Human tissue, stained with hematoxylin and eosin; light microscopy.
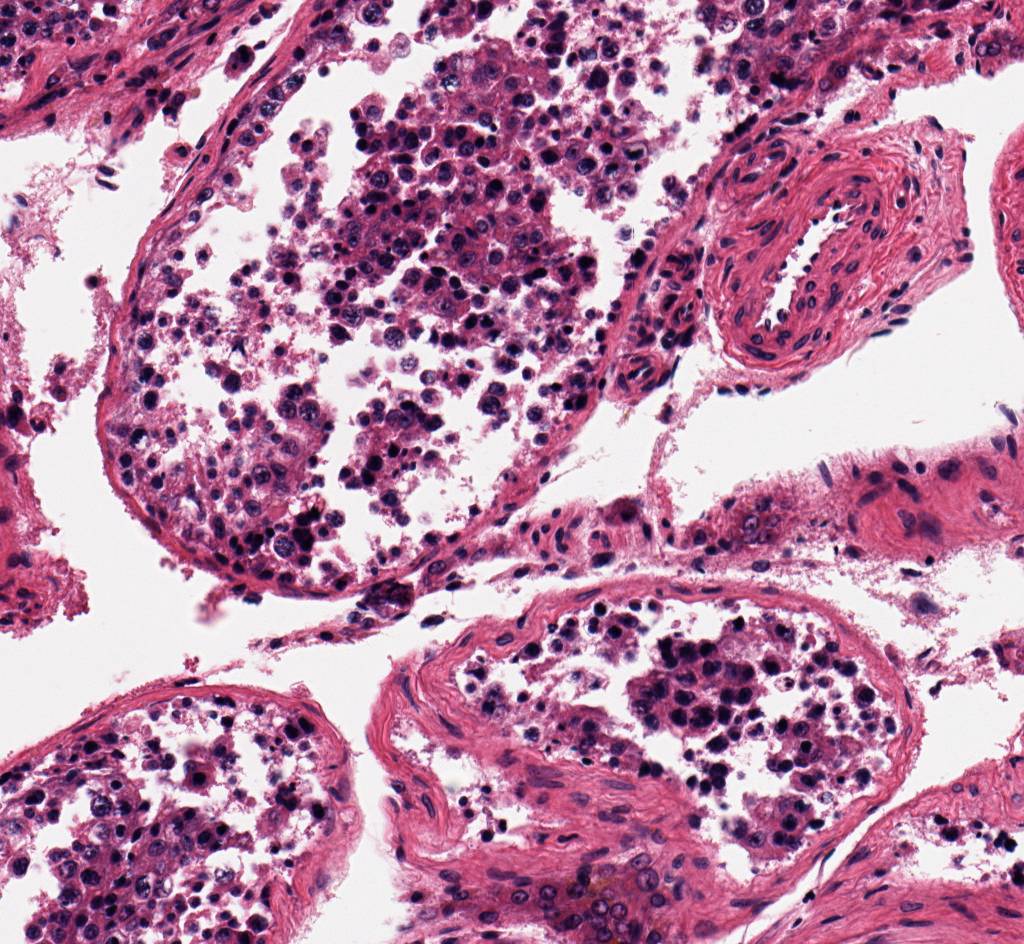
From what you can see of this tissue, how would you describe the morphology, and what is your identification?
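I count several rounded, closed tubular profiles side by side, separated by narrow strands of tissue and white space. Their centres aren't empty but filled with loosely scattered, detached round cells, and a pink fibrous layer with flattened, elongated nuclei bounds each one. This is testis.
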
